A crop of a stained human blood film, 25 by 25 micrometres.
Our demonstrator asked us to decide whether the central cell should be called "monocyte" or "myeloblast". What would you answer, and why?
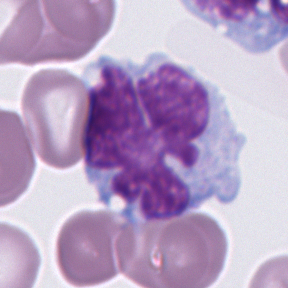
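Monocyte is the answer here. Look at the chromatin: it is mottled, with darker purple clumps among lighter patches. The cytoplasm is a pale greyish blue, and its rim is widest on the right side of the nucleus. The cell edge is irregular and ragged rather than smoothly round.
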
